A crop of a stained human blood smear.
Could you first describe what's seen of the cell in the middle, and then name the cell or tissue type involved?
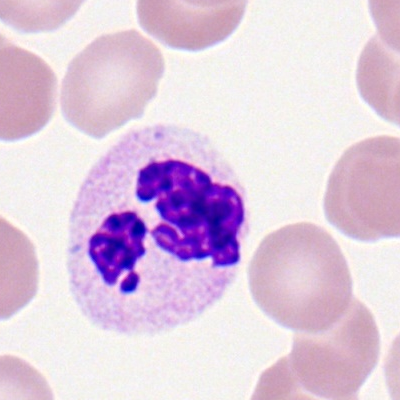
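What strikes me first is how smoothly oval the outline is. Inside, the nucleus comes apart into several separate lobes. As far as I can tell, fine, faint lilac granules are spread evenly throughout the cytoplasm. Nowhere in it can I spot a vacuole. My name for it: segmented neutrophil.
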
